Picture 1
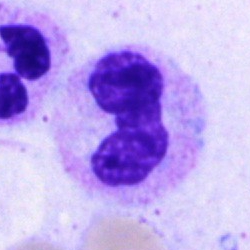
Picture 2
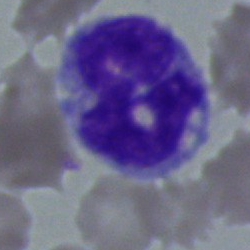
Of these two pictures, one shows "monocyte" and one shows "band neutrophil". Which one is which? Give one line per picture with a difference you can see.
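Picture 1: band neutrophil. The cytoplasm is plentiful and pale pink.
Picture 2: monocyte. The nucleus fills most of the cell.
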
